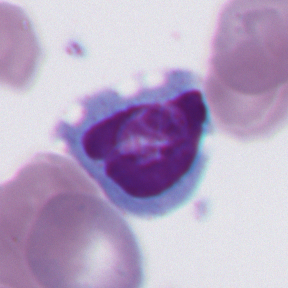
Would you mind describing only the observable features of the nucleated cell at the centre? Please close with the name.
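Nucleus folded and indented, a cleft running across it; off-centre toward the right. Chromatin dense, dark purple. Cytoplasm pale blue, rim widest on the left. Cell: typical lymphocyte.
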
